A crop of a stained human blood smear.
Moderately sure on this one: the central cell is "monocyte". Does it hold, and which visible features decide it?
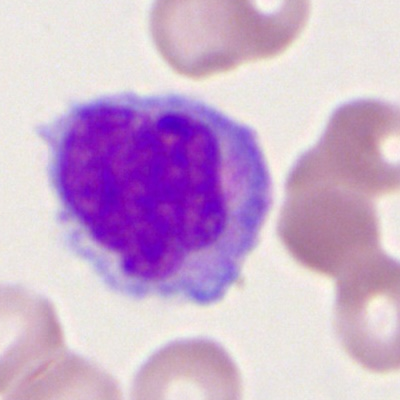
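Outline and nucleus come first. The outline is irregular, with a fuzzy, ragged border, and the nucleus is irregular and folded and fills most of the cell. Next, chromatin and cytoplasm. The chromatin is deep purple and mottled with paler patches, and faint, fine pinkish-lilac granules are scattered in the cytoplasm. Last, the surroundings. No vacuoles are seen, and red cells lie nearby, though none overlaps the cell.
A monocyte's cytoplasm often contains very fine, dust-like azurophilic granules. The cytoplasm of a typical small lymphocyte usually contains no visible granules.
The scattered fine granules therefore agree with monocyte and set the cell apart from lymphocyte. Monocyte fits this cell, and lymphocyte does not.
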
